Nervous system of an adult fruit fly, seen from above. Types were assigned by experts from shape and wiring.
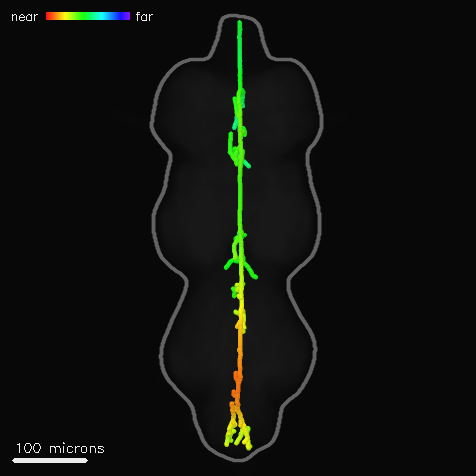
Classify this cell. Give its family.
DNpe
